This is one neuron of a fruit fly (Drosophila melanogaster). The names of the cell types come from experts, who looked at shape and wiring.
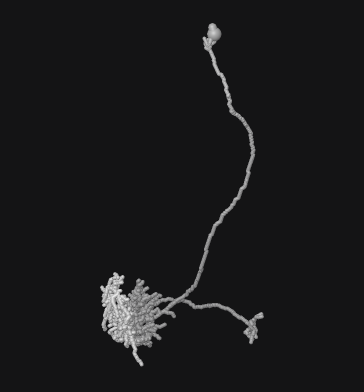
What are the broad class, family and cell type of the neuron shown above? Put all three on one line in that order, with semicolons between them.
central-brain intrinsic neuron; class CX; hDeltaE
